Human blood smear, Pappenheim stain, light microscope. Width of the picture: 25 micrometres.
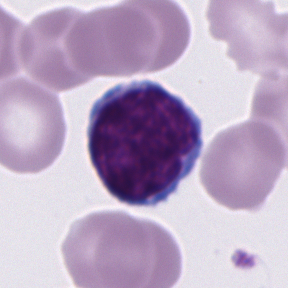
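Typical lymphocyte in a stained smear of human peripheral blood. Its chromatin is dark purple and coarsely clumped. The cytoplasm is stained blue and shows no granules, and no vacuoles can be seen in the cell.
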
